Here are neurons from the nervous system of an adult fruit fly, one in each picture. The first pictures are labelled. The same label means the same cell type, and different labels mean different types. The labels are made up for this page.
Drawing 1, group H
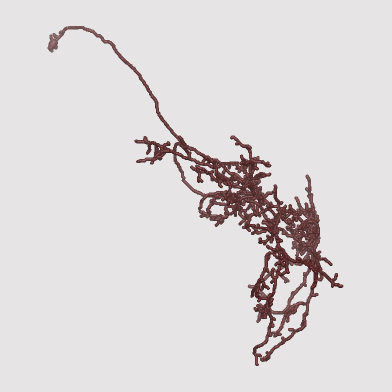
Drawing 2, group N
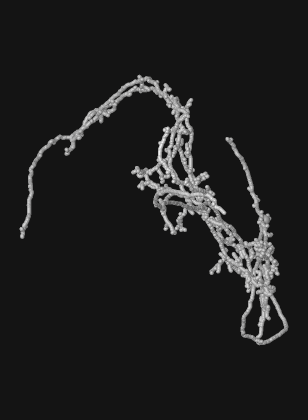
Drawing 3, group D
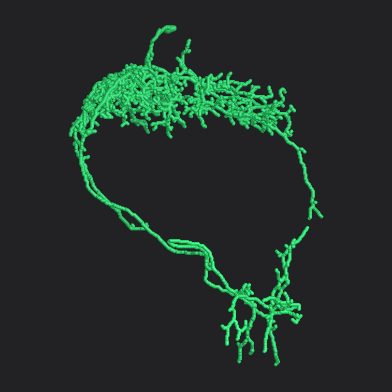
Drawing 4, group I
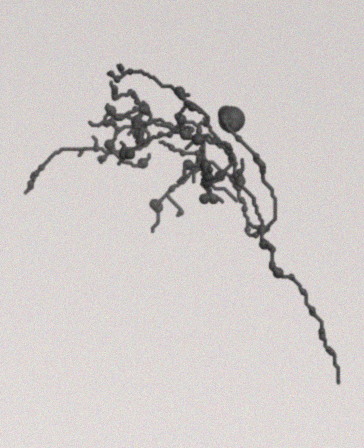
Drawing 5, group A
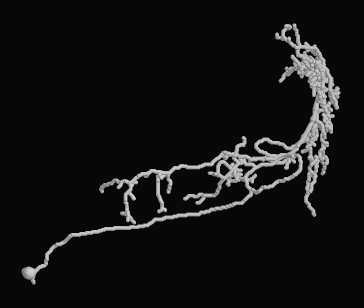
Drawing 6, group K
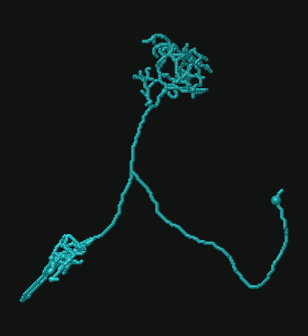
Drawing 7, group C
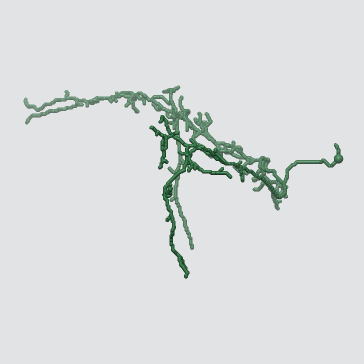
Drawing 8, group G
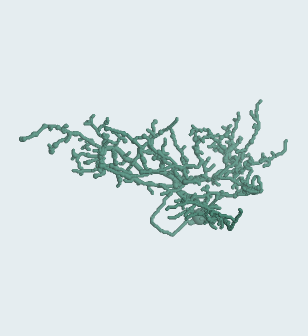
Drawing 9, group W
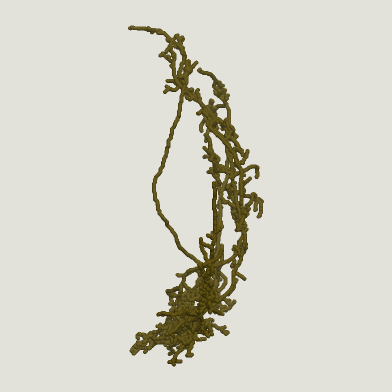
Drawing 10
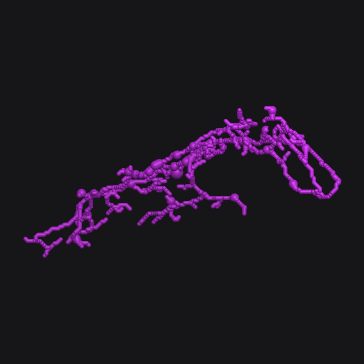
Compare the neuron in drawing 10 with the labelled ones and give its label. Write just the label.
group I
